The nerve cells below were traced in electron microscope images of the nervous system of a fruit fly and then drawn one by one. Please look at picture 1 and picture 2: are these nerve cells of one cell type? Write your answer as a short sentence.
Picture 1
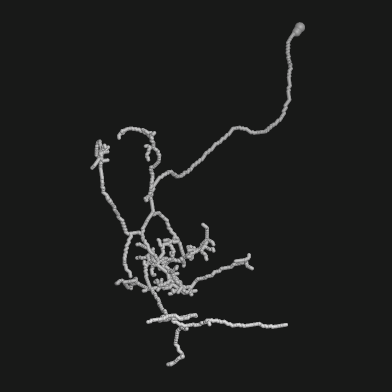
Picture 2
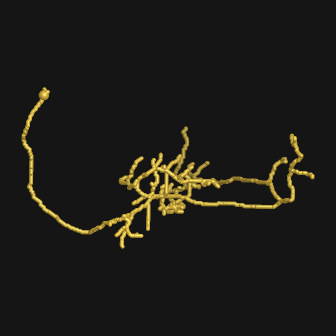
They are of different cell types.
